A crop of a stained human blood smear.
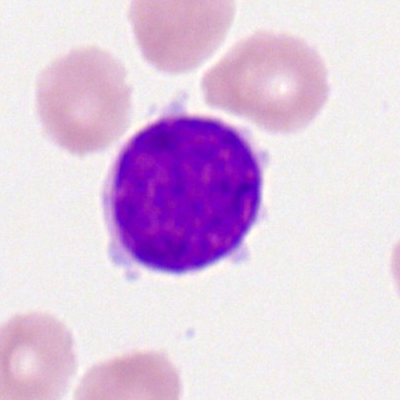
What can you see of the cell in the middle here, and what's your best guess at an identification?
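Look first at the nucleus: its chromatin is dense and dark purple, with a coarse, clumped texture, and no distinct nucleolus shows. Now the cytoplasm, where you will find no granules. At the surface, small pale bluish projections stick out, clearest at the top and lower left. What you are looking at is a lymphocyte.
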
